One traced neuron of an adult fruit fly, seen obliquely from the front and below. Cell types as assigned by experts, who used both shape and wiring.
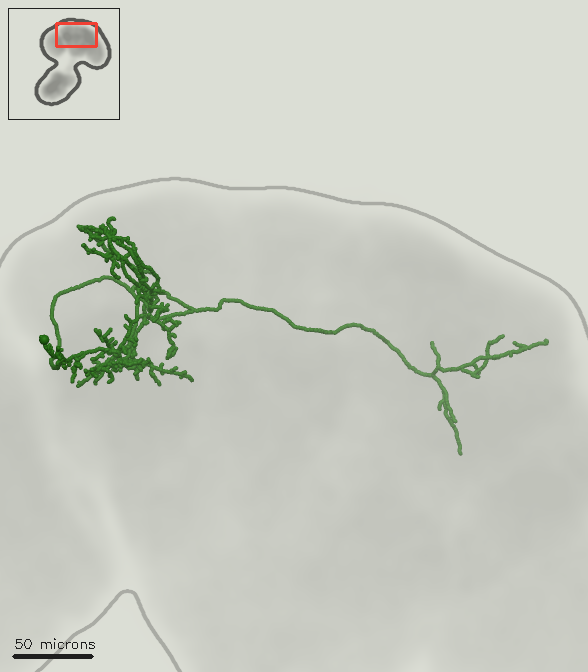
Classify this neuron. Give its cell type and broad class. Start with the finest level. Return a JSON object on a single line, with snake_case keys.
{"cell_type": "CL136", "broad_class": "central-brain intrinsic neuron"}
